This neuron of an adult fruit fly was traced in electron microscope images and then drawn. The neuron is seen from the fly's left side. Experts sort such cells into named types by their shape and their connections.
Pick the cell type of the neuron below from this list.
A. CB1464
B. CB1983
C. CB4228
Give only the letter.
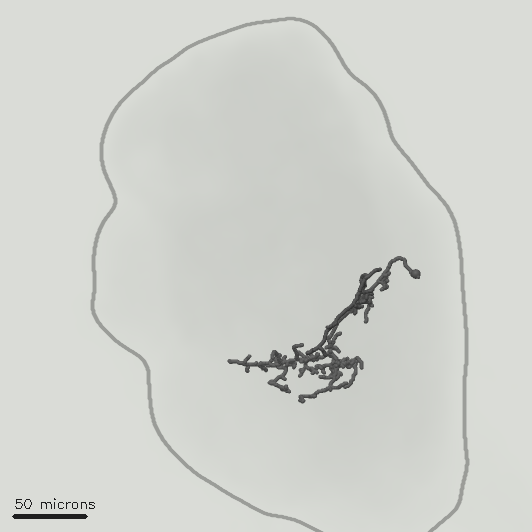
C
